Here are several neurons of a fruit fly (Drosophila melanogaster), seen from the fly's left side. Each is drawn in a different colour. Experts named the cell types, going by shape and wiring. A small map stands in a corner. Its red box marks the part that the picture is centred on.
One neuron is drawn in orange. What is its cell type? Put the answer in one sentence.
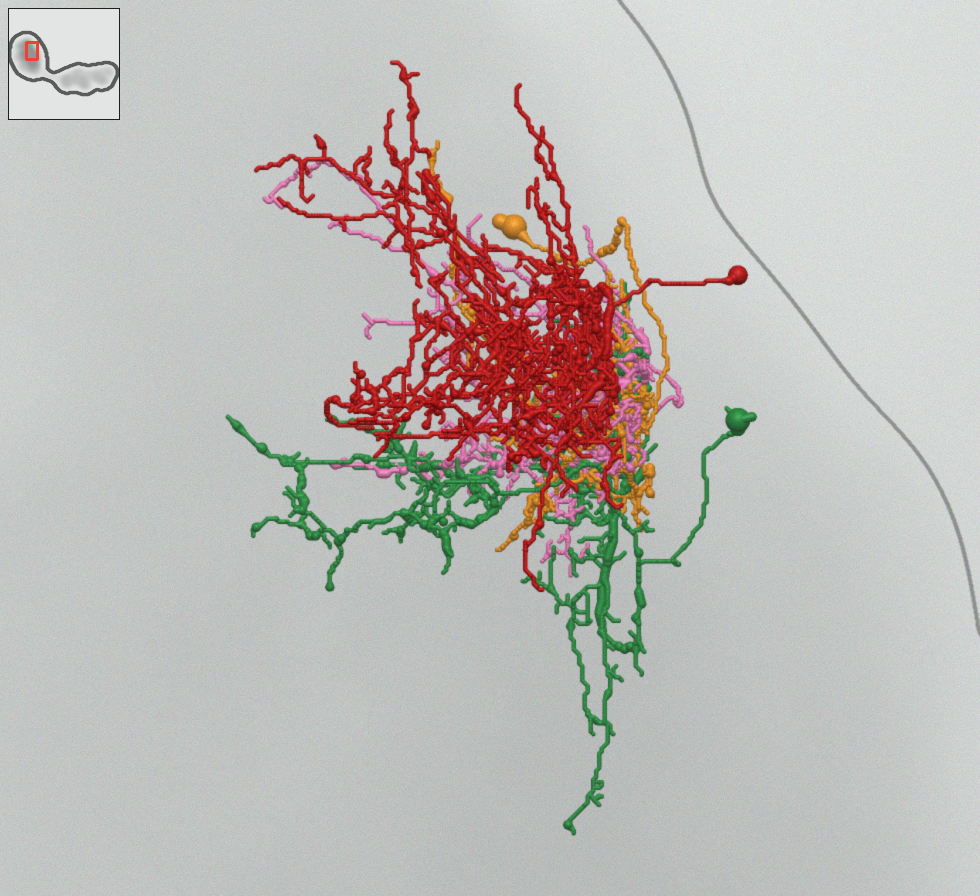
The cell type is PLP120.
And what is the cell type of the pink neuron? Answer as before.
The cell type is PLP119.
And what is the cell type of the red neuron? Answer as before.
The cell type is PLP129.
